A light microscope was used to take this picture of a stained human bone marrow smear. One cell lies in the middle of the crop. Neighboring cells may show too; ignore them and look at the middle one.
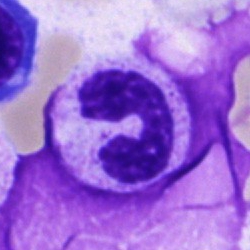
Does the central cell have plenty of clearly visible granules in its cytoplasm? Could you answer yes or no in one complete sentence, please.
Yes, the cytoplasm of this cell holds many visible granules.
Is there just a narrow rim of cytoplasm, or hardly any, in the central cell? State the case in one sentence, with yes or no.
No, in this cell the cytoplasm is abundant.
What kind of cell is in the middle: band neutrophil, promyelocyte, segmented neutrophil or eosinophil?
band neutrophil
